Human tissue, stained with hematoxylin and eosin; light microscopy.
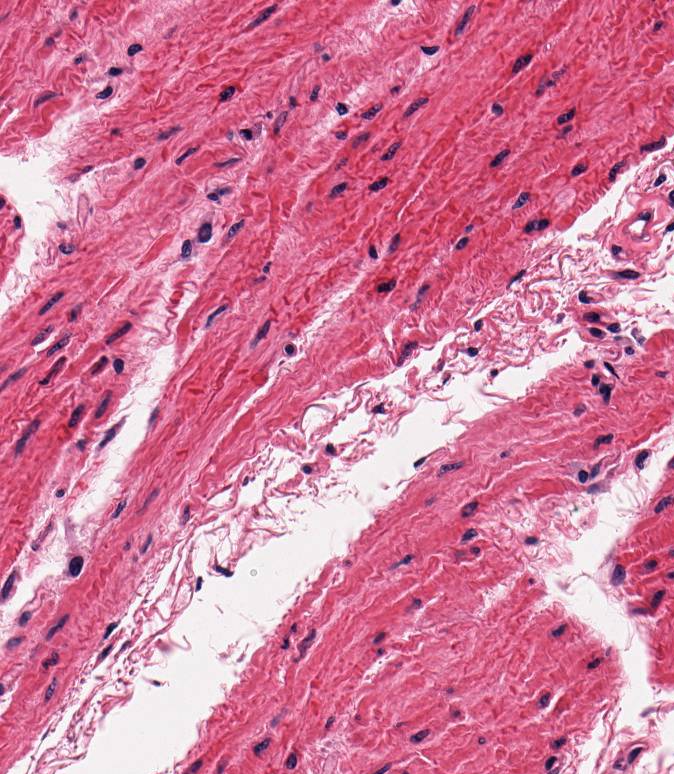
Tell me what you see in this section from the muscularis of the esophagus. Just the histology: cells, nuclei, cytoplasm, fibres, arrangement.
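Deep pink eosin staining marks the cytoplasm of the muscle fibres. Diagonally through the centre, between two muscle bundles, runs a band of loose, wavy, pale connective tissue with scattered nuclei. Fat cells are absent from the field.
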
